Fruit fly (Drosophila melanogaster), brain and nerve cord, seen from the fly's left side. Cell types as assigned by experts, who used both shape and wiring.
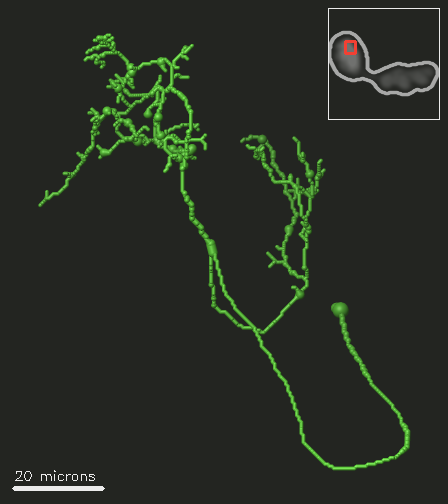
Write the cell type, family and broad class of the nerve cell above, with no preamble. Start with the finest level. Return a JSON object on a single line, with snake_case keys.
{"cell_type": "LHPV2b2_a", "family": "hemilineage VPNp&v1_posterior", "broad_class": "central-brain intrinsic neuron"}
